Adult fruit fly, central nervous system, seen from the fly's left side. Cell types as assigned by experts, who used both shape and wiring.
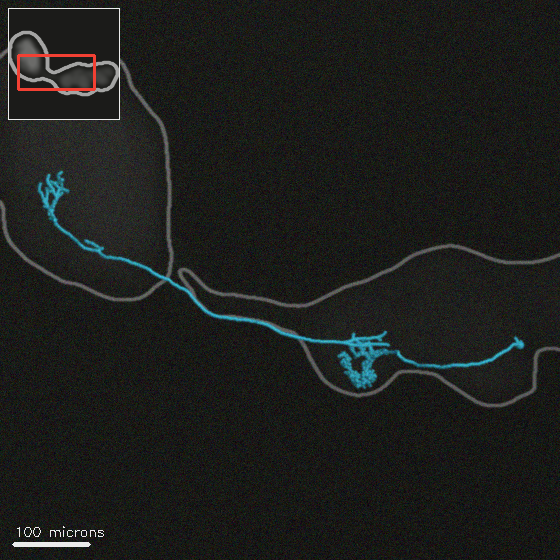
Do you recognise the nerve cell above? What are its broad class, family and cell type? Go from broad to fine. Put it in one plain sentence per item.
An ascending neuron of hemilineage 05B, type AN05B044.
